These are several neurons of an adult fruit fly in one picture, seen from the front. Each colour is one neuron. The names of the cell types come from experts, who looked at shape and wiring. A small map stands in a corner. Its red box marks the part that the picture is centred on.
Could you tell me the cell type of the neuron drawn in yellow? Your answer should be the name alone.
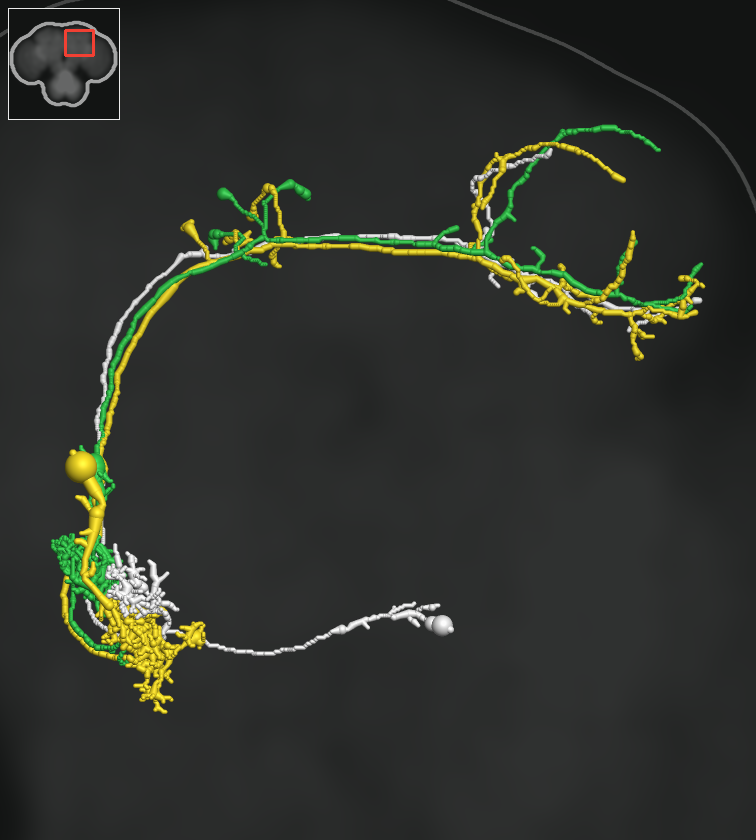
DC2_adPN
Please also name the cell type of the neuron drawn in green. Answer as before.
DM6_adPN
